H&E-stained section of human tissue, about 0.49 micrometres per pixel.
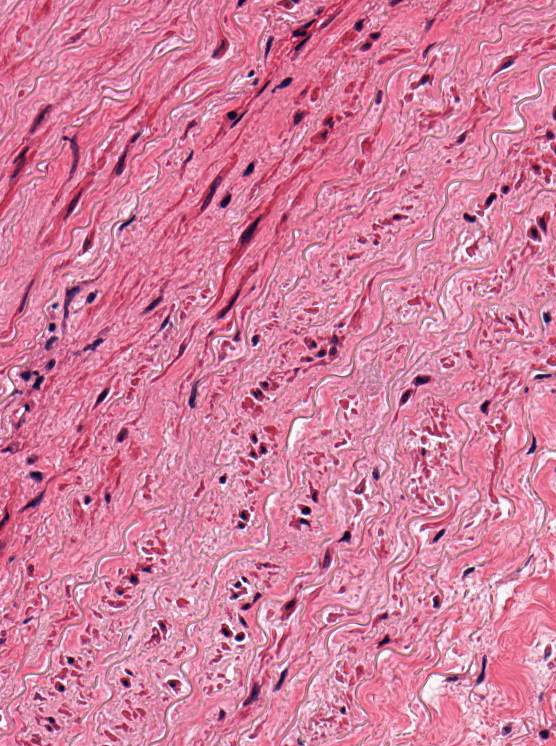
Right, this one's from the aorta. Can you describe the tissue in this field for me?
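Wavy pink collagen fibres run through the field, and their waviness is clearest in the lower right. Narrow clear clefts separate many of these fibres from one another. There are no fat cells.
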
